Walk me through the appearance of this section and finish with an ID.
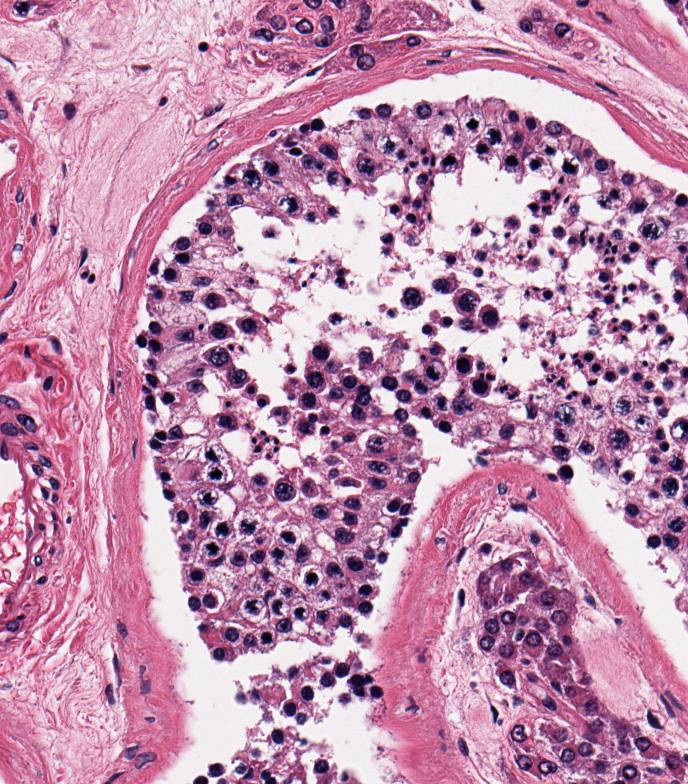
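Centre of tubule: cells loosely arranged among many irregular clear spaces. Lower left of tubule: cells densely packed, cytoplasm pale, clear to finely pink. Between tubules, upper left: loose, pale pink fibrous stroma, few scattered nuclei. Section: testis.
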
